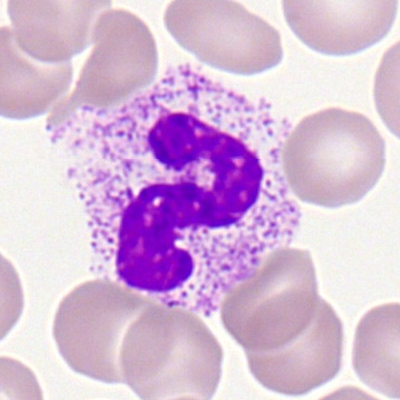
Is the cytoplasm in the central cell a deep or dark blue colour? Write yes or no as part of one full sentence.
No, pink, salmon or almost colourless cytoplasm with no blue or grey is present in this cell.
